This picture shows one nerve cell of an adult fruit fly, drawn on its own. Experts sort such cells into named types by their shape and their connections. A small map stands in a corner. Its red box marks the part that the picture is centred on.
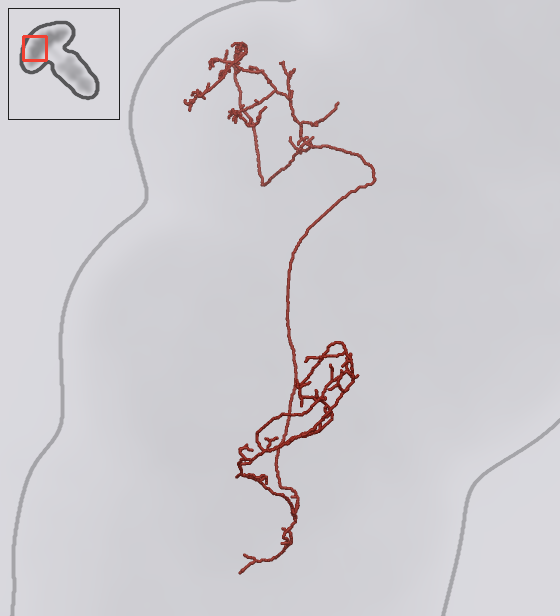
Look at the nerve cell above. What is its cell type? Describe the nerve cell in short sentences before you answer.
It lies in the brain. Dozens of branch ends can be seen. It is a central-brain intrinsic neuron. It is of cell type M_vPNml53.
